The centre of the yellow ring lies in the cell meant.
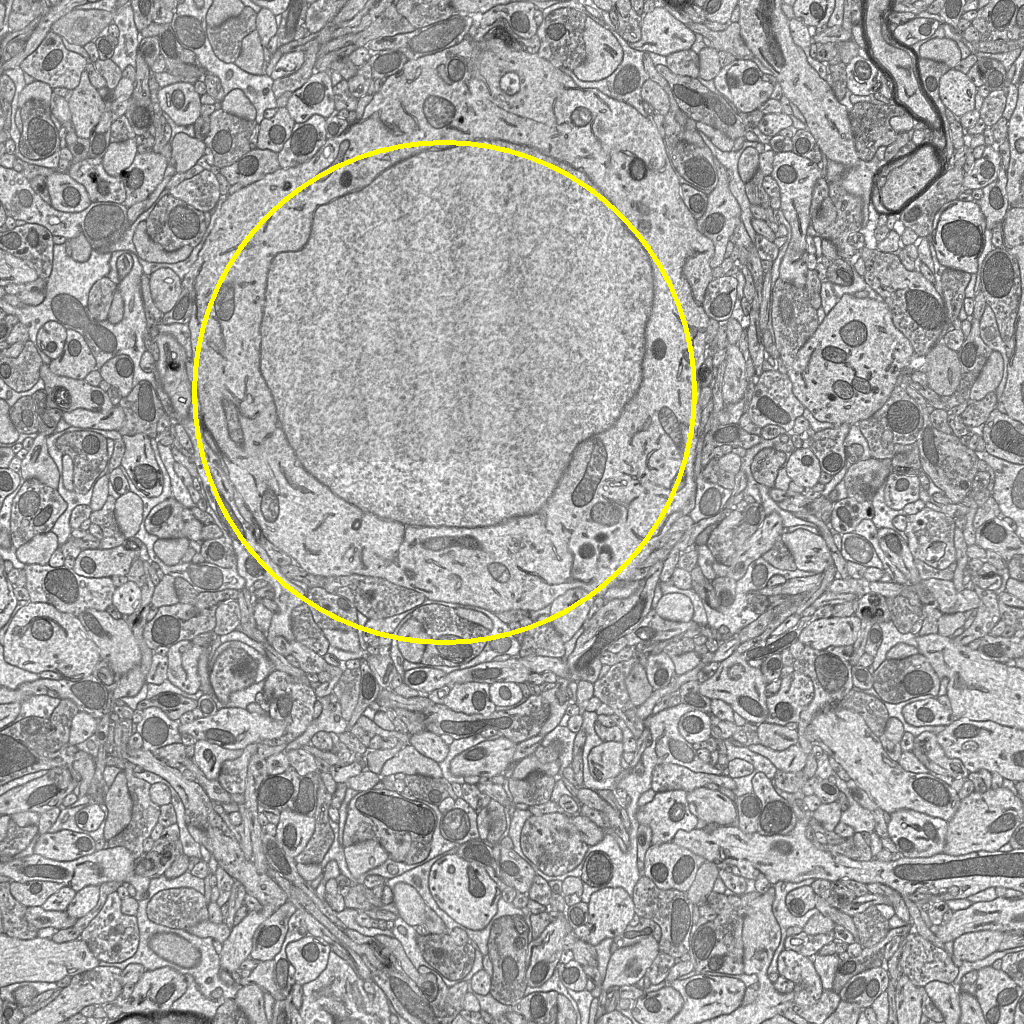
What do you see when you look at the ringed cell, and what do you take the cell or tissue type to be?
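Large and roundish, the nucleus shows whole within the ring. Its chromatin is fine and evenly spread, with no dark clumps lining the envelope. Pale cytoplasm rims it, broadest below, and an elongated mitochondrion lies against the envelope at lower right. This one is an excitatory neuron.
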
